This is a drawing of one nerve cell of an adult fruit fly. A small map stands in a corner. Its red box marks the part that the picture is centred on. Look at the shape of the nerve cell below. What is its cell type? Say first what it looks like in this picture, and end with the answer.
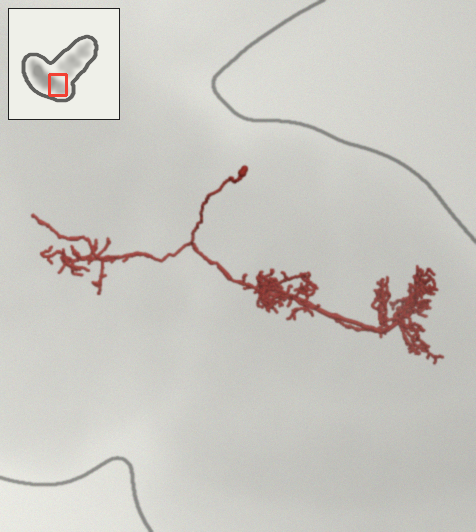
The picture shows dozens of branch ends. As drawn here it is wider than it is tall. Its broad class is visual projection neuron. The cell type is LPLC2.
